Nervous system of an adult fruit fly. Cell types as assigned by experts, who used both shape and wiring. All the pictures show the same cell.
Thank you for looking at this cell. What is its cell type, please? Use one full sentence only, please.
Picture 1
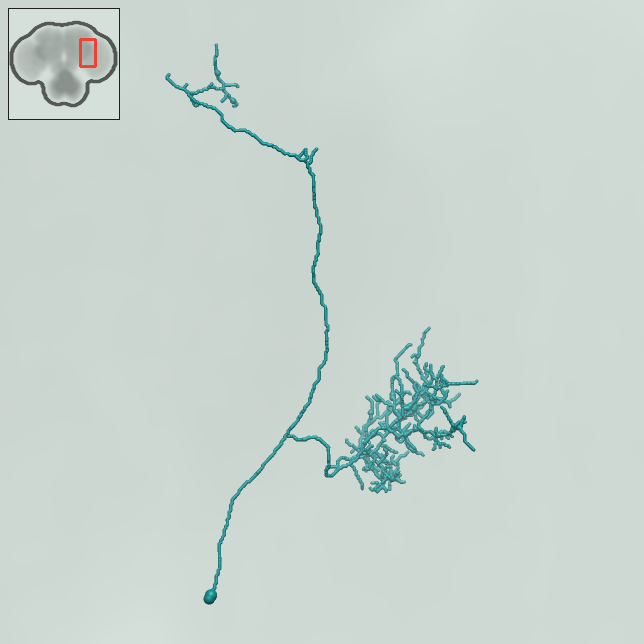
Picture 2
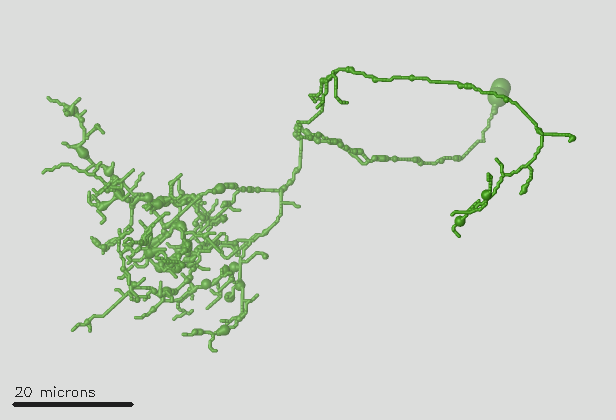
The neuron has LoVP1 as its cell type.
